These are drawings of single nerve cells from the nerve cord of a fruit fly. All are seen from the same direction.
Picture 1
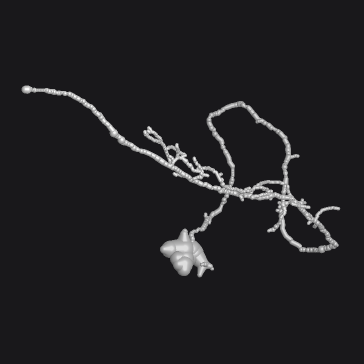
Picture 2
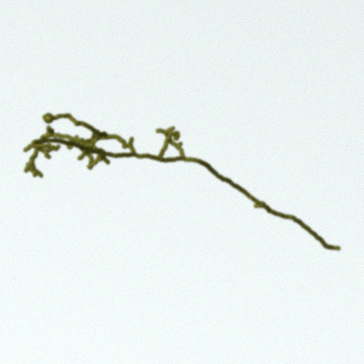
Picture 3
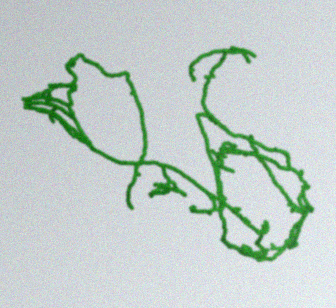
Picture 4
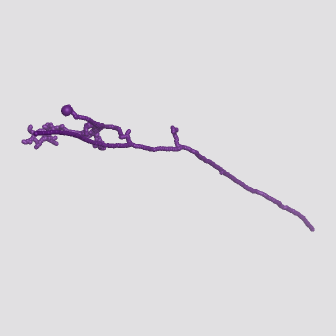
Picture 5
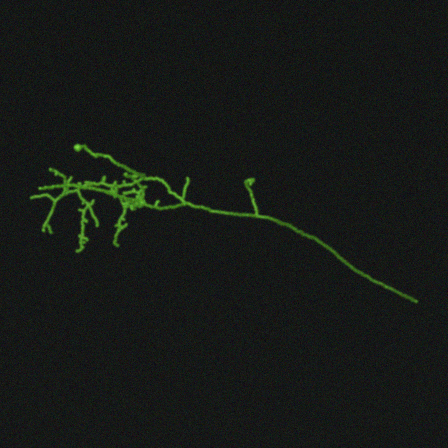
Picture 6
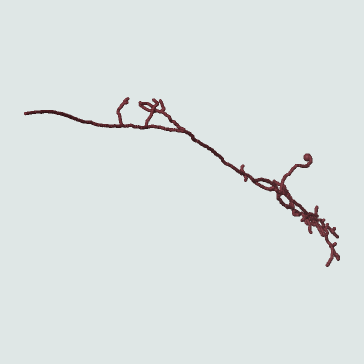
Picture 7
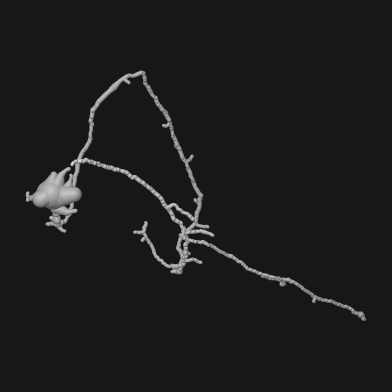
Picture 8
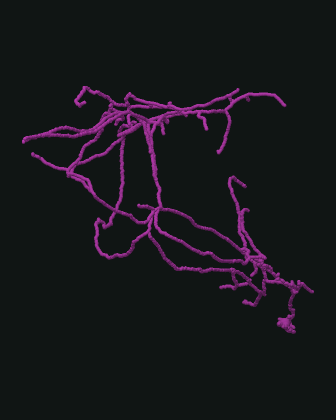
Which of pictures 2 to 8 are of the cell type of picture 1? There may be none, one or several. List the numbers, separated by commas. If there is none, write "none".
3, 7, 8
